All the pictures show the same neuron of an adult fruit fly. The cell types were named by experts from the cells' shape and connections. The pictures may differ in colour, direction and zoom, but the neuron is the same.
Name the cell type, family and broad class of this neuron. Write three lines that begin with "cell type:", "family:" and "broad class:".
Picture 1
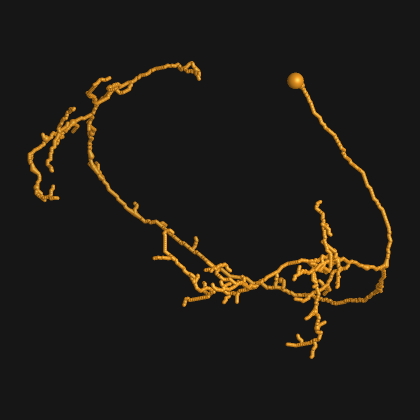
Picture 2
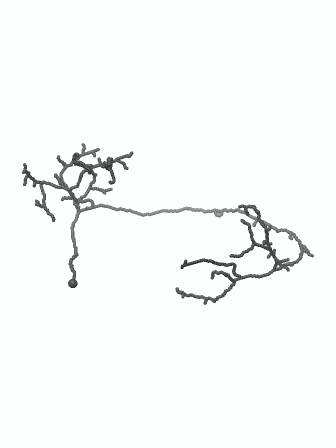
cell type: LHPV5b2
family: hemilineage DL1_dorsal
broad class: central-brain intrinsic neuron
